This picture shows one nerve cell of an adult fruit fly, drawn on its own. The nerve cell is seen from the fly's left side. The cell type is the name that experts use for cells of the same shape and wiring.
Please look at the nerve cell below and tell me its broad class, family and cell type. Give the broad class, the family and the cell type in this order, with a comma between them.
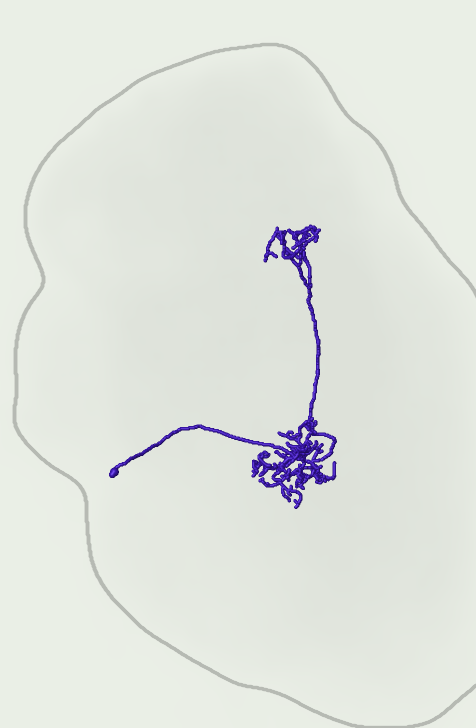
central-brain intrinsic neuron, hemilineage WEDa2, WEDPN1A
